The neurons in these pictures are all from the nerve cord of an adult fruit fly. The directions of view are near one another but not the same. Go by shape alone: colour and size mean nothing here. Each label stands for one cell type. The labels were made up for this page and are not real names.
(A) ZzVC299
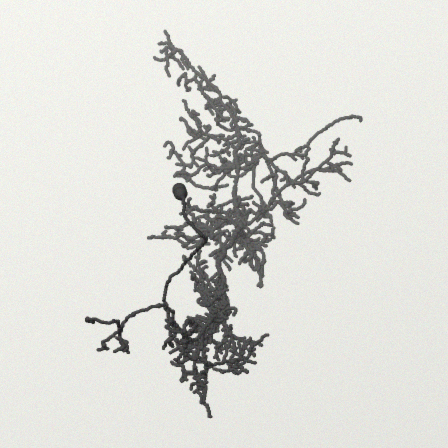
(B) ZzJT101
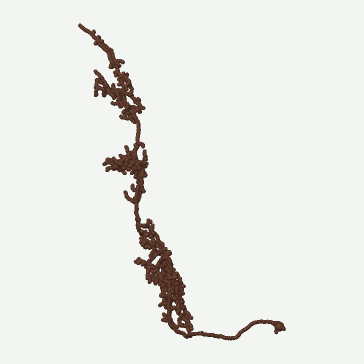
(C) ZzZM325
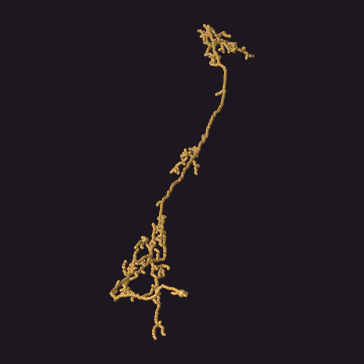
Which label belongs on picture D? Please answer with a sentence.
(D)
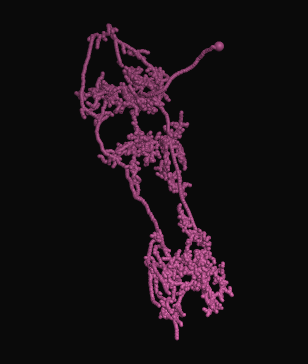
It belongs to ZzVC299.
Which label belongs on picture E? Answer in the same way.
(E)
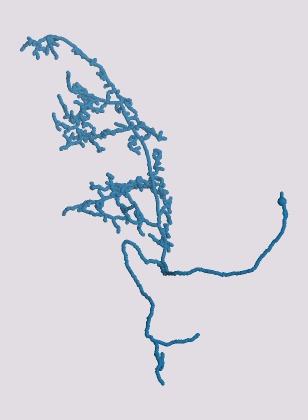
It belongs to ZzVC299.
